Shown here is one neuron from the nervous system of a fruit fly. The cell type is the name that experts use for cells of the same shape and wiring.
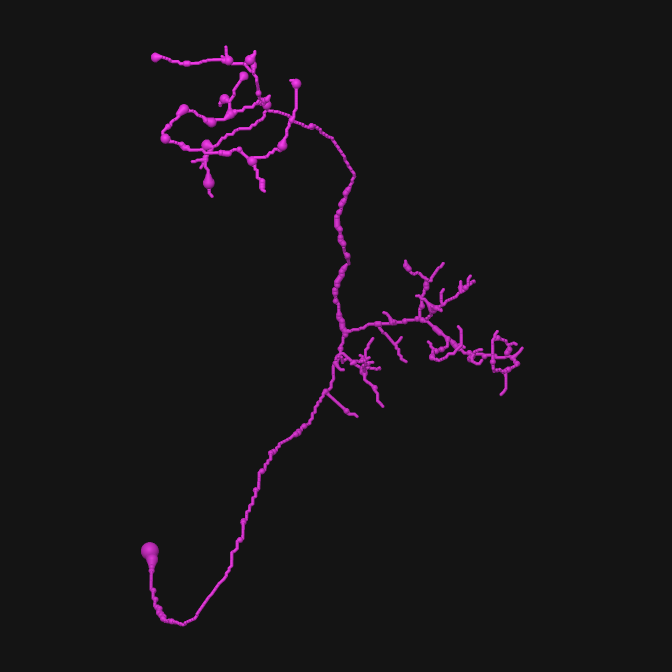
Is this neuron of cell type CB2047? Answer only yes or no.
yes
